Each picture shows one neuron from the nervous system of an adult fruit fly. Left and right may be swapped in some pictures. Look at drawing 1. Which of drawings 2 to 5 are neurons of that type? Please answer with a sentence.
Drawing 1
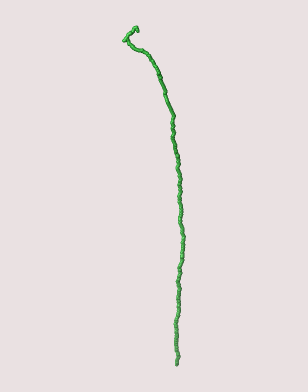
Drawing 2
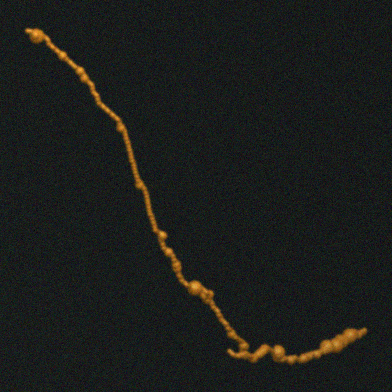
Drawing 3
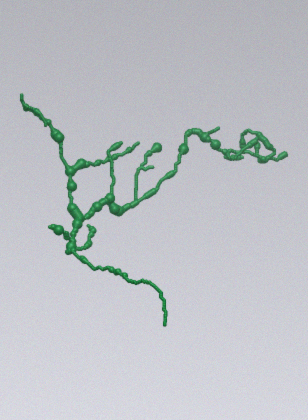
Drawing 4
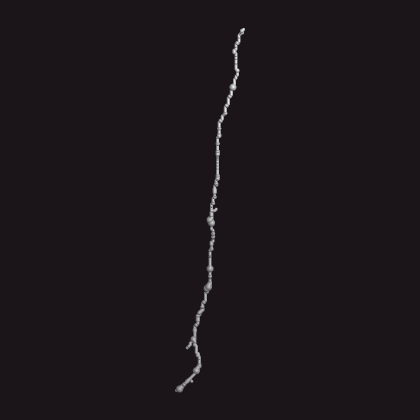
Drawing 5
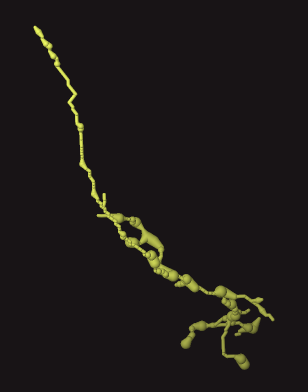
Drawing 2 and drawing 4 are of the same cell type.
